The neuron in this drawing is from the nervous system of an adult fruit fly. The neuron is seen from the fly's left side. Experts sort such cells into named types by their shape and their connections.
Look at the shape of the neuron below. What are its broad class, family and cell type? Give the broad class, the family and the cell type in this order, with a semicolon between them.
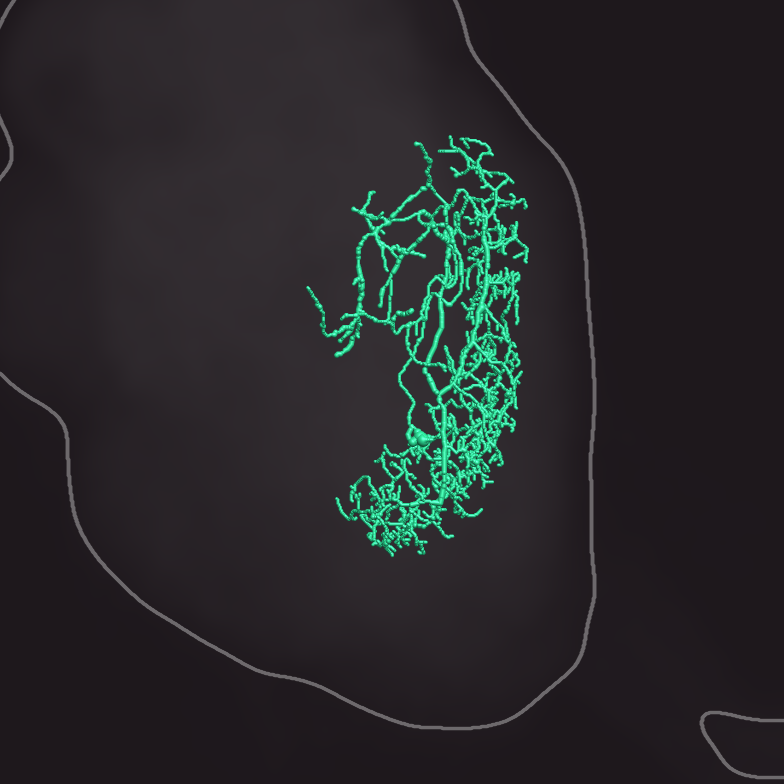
visual projection neuron; LoVP; LoVP49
